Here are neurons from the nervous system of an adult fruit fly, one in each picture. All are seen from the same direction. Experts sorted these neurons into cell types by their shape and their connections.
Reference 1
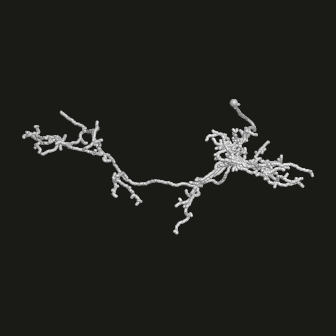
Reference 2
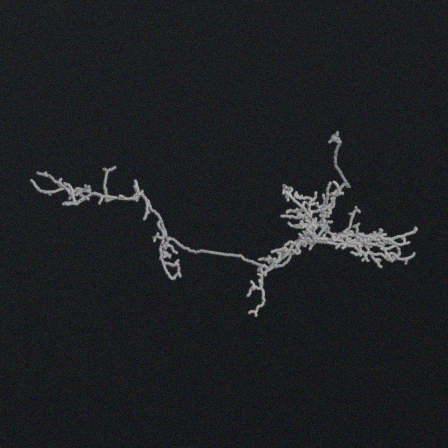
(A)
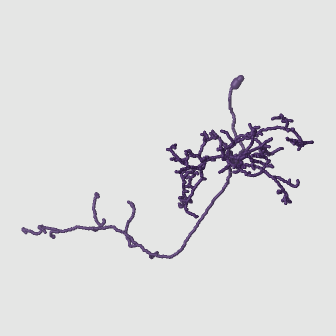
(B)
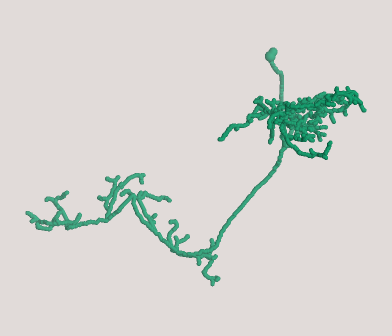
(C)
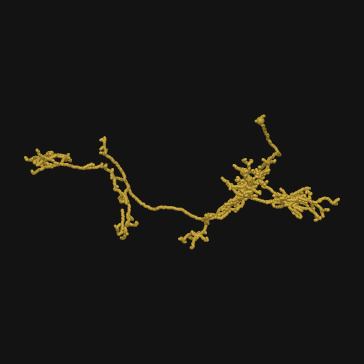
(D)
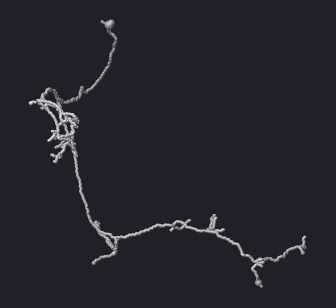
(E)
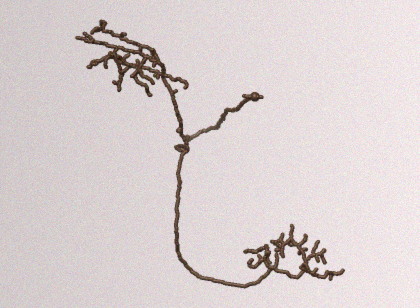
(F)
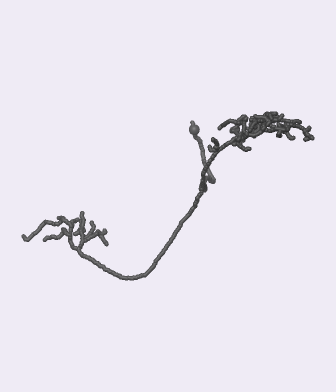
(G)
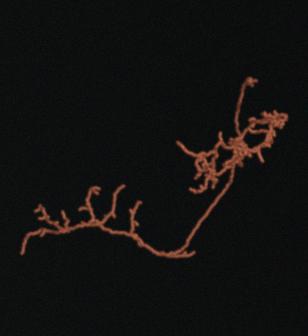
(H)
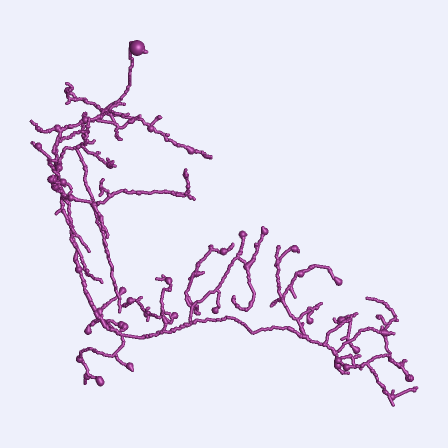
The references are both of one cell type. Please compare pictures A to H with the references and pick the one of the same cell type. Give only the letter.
C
